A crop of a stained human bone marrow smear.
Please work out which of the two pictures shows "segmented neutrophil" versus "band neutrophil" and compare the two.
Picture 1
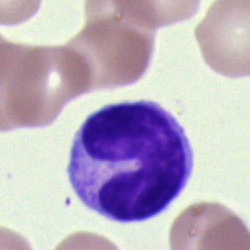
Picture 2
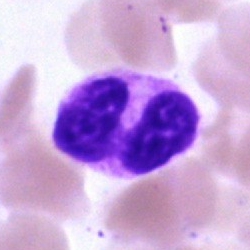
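Picture 1 shows a band neutrophil, and picture 2 shows a segmented neutrophil. In picture 1 the nucleus is deeply indented from the left side, giving it a horseshoe shape, and its condensed chromatin stains dark purple. Pale lilac cytoplasm holding fine, dust-like granules lies mainly on the left, filling the nuclear indentation. In picture 2 the nucleus has two lobes lying side by side, one on the left and one on the right, with dark purple, coarsely clumped chromatin. That cell has an oval outline, wider from side to side than from top to bottom, and pale pinkish-lilac cytoplasm.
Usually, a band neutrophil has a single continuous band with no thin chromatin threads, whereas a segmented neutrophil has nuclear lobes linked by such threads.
So the horseshoe-shaped nucleus of picture 1 fits the band neutrophil, and the two lobes of picture 2 fit the segmented neutrophil.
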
